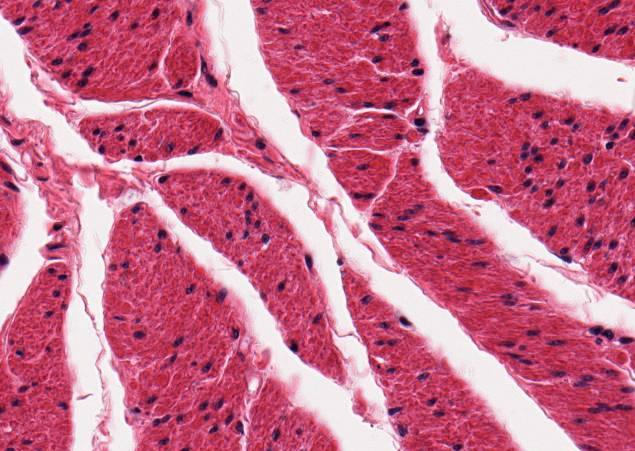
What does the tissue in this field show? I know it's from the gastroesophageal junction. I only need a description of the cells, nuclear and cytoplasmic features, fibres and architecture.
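Within the bundles, the cytoplasm is densely and evenly eosinophilic. I notice small dark blue nuclei scattered singly and fairly evenly through them. Looking across the whole field, I find no adipocytes.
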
